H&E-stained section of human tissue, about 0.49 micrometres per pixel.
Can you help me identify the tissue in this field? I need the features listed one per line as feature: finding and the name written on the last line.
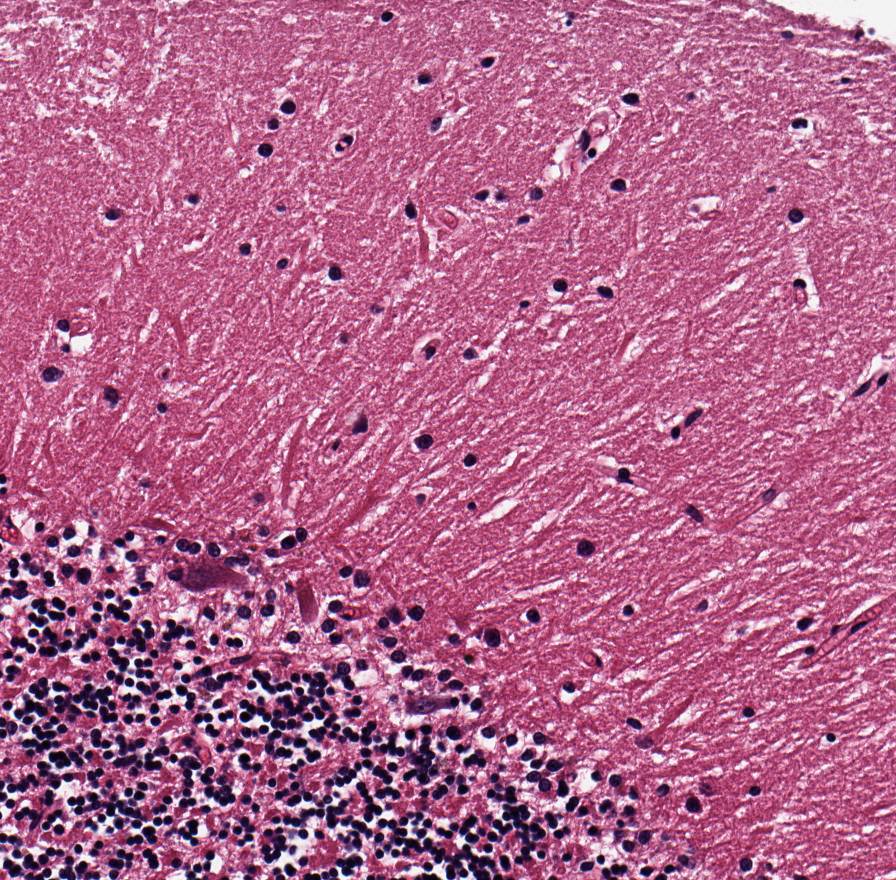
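Layout: broad pale pink layer with few cells at upper and right; densely cellular layer at lower left
Dense layer: closely packed small round dark-blue nuclei, scant visible cytoplasm
Pale layer: sparse scattered small nuclei in a finely fibrillar background
Fibres: fine, roughly perpendicular to the border with the dense layer, streaming toward the upper right
Tissue: cerebellum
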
